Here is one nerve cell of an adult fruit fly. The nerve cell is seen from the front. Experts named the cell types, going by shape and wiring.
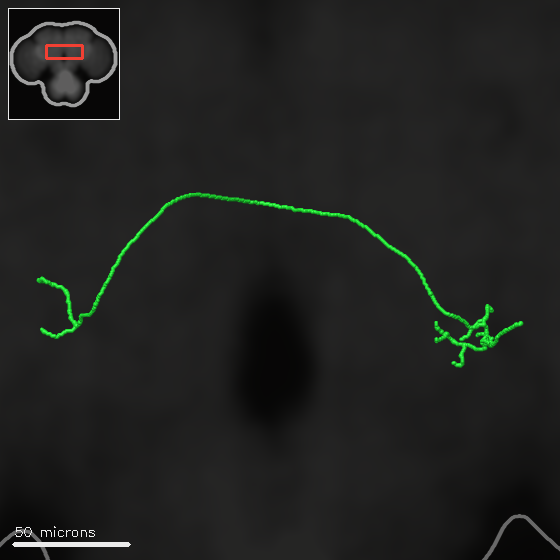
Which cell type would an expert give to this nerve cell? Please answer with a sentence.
The cell type is ORN_VA1v.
